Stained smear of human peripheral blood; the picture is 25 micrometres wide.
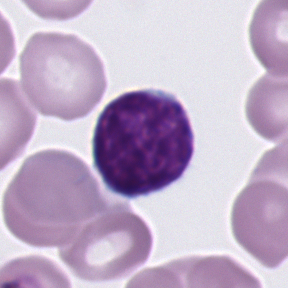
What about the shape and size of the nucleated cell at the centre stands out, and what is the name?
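Nucleus: round in outline, about 9 micrometres across, filling nearly the whole cell. Cytoplasm: very little, only a narrow pale blue rim, clearest at the upper right edge. Chromatin: dense, dark purple, in coarse clumps with paler streaks between them. Cell outline: smooth, no projections. Typical lymphocyte.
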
